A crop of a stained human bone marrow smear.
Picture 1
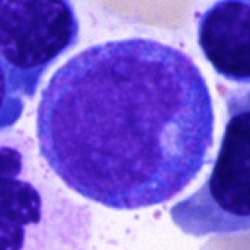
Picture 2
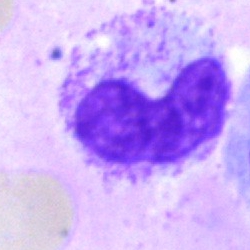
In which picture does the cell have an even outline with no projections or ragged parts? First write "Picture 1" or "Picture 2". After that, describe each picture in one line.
Picture 1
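In picture 1: The cell outline is round and smooth.
In picture 2: The cell outline is roughly round, with a ragged, granular edge.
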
